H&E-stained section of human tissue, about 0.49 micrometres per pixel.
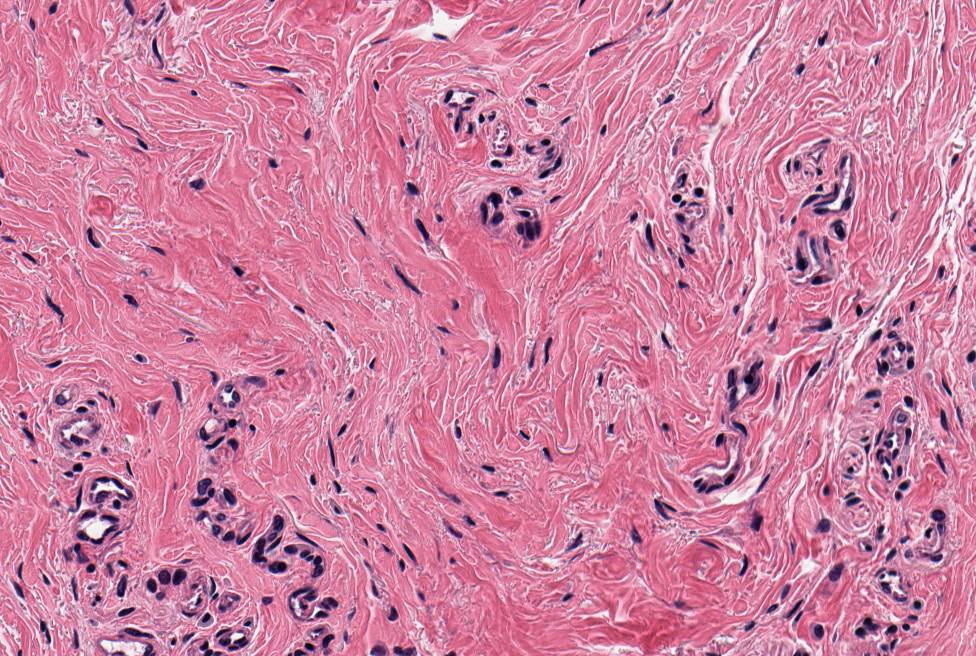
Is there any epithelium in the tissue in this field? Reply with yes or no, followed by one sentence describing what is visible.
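Yes. The tubules have small, narrow lumens lined by cells with dark, rounded nuclei.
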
